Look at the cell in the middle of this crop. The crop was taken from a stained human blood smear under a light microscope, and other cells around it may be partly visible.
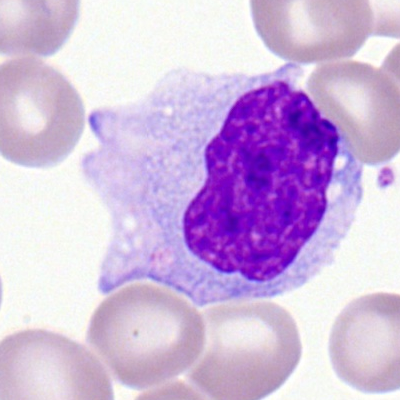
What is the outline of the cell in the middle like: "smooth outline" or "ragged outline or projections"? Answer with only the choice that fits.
Ragged outline or projections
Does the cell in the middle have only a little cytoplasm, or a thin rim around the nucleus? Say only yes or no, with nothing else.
No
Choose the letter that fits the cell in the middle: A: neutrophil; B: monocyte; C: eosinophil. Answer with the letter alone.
B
